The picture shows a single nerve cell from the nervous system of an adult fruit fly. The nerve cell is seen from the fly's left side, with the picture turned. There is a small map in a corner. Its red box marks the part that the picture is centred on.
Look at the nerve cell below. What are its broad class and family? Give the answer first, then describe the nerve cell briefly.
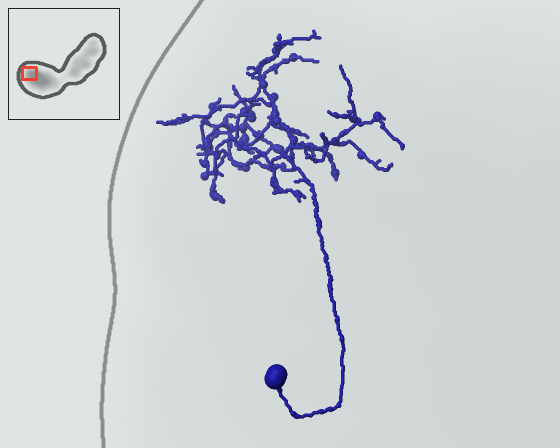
This is a central-brain intrinsic neuron. The family is hemilineage SLPal3_and_SLPal4_dorsal. Its cell body lies at the bottom of the picture. Dozens of branch ends can be seen.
